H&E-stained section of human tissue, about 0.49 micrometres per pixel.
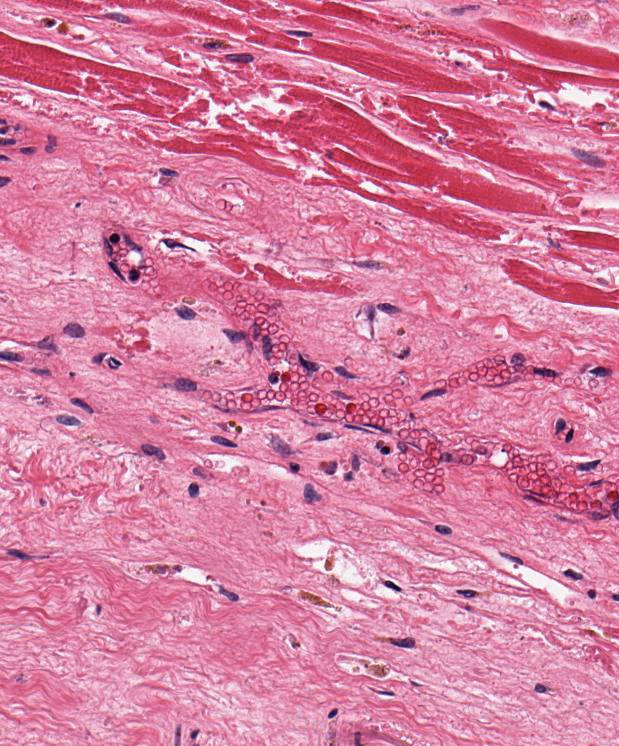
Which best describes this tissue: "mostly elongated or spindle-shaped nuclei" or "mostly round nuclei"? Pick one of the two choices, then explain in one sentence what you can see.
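Mostly elongated or spindle-shaped nuclei. The pale pink collagenous stroma contains scattered dark spindle-shaped nuclei.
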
